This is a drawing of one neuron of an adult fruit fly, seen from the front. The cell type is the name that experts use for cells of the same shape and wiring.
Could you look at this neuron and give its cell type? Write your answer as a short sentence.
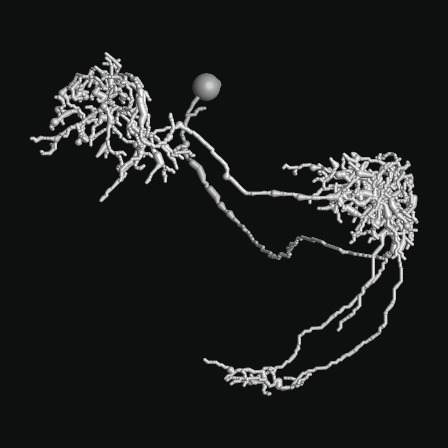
The cell type is hDeltaF.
